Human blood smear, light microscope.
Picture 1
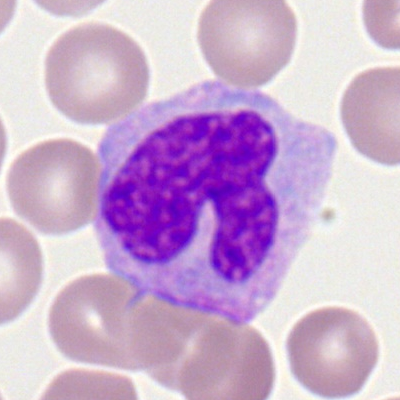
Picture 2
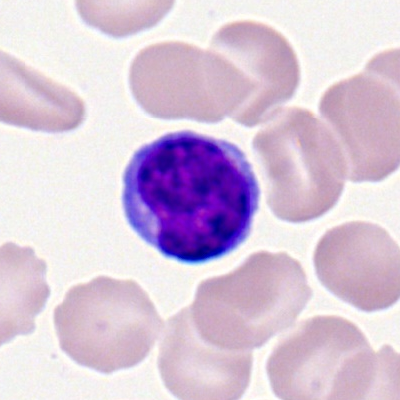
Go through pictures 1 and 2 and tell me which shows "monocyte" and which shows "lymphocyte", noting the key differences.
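Picture 1 shows a monocyte; picture 2 shows a lymphocyte. The outline of the monocyte is irregular and somewhat angular rather than smoothly round, and red cells touch and overlap its lower edge, whereas the lymphocyte is roughly round. In the lymphocyte the nucleus occupies most of the cell, and its chromatin is dense and coarsely clumped.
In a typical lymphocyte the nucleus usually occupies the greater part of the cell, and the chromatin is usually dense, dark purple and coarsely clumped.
In the monocyte no nucleoli can be seen. The cytoplasm differs clearly: the monocyte has abundant, pale grey-blue cytoplasm, while the pale blue cytoplasm of the lymphocyte forms only a thin rim around the nucleus. The monocyte's cytoplasm has only a faint, fine dusty texture without coarse granules, and in the lymphocyte no granules are visible at all.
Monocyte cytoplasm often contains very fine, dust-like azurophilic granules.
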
